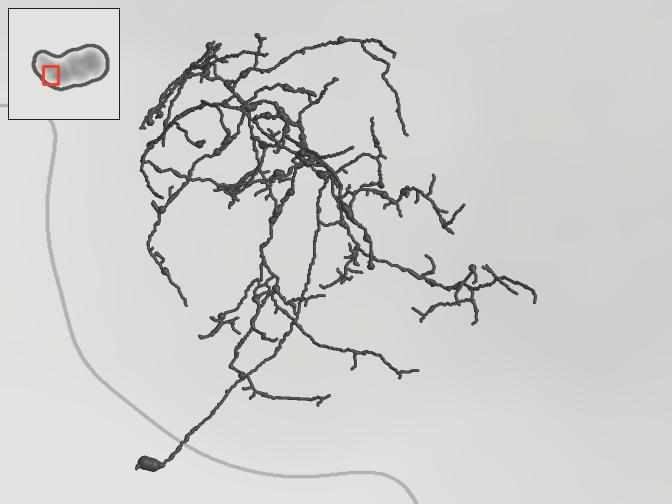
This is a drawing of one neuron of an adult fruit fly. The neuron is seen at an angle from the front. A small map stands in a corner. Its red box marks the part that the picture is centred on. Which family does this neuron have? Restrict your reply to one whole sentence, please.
The neuron is counted in family hemilineage 04B.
